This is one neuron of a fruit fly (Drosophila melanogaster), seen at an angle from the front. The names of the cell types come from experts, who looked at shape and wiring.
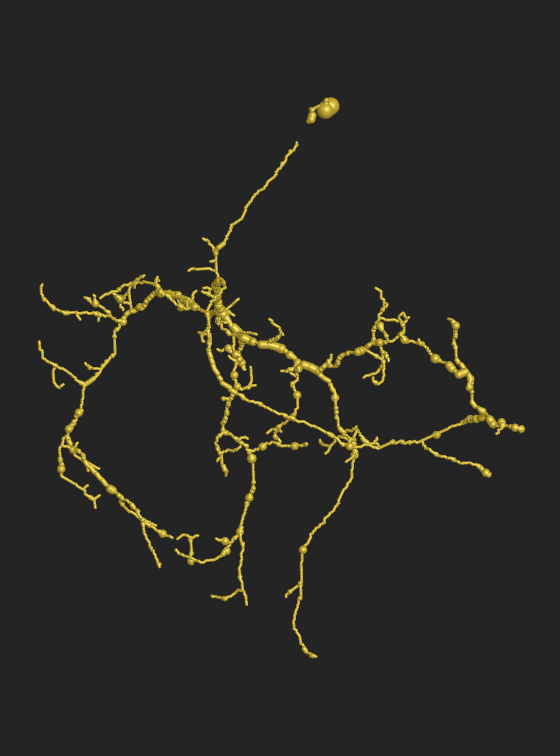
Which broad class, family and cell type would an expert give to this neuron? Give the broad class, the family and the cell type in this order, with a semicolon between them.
central-brain intrinsic neuron; hemilineage DM6_central1; CB1607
